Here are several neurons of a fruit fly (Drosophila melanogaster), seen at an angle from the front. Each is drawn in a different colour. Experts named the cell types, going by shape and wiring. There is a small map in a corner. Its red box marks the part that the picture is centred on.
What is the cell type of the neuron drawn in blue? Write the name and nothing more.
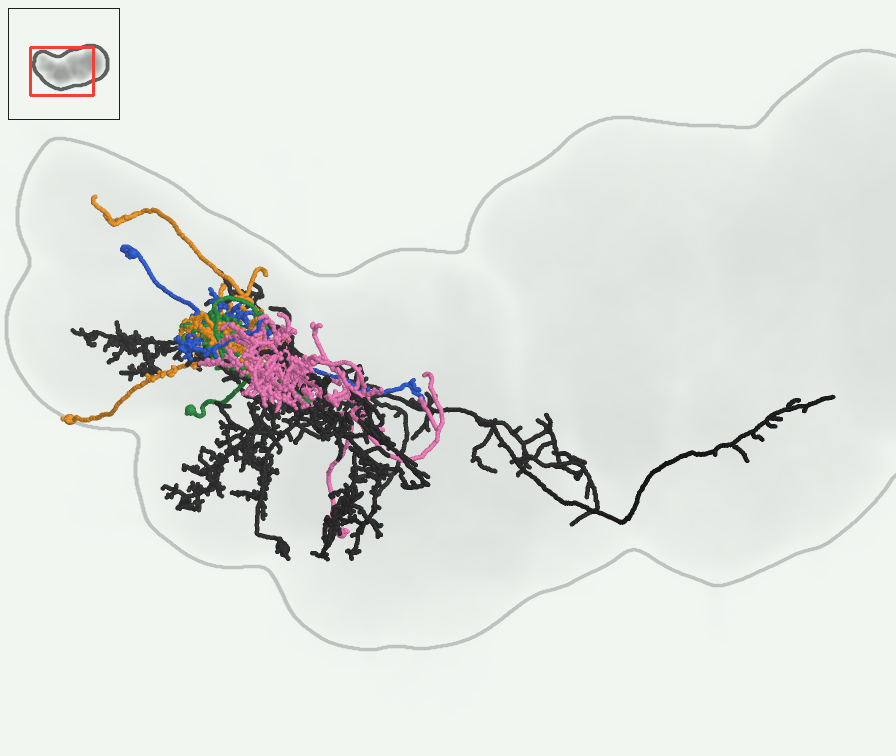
IN07B086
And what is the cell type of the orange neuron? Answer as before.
IN07B033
